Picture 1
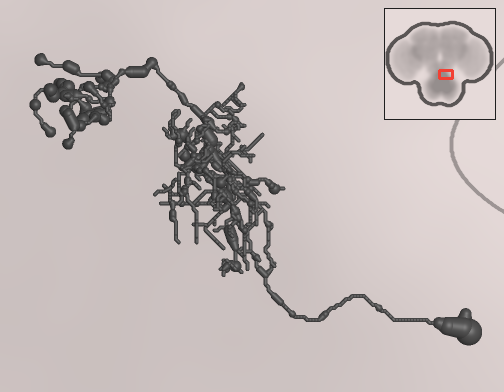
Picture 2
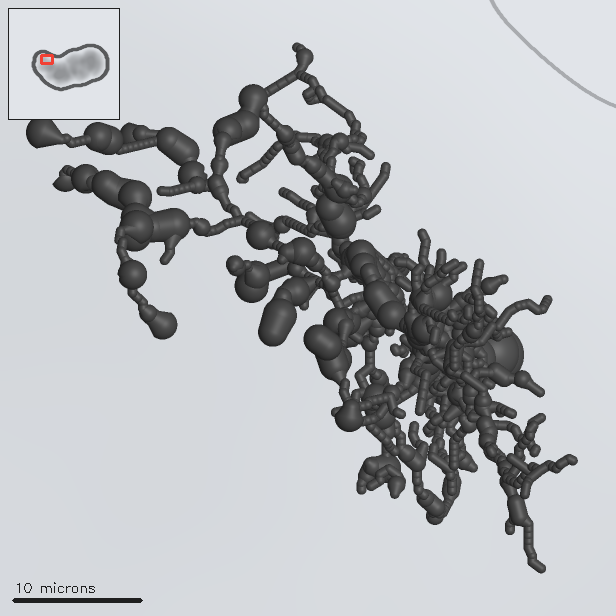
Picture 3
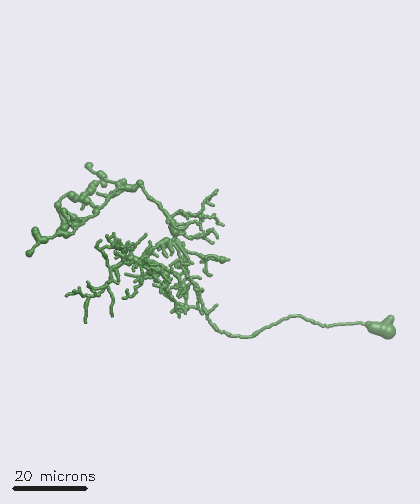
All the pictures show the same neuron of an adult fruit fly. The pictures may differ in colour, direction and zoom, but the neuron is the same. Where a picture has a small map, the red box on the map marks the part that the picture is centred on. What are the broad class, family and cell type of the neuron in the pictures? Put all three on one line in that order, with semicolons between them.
nerve-cord intrinsic neuron; hemilineage 06A; IN06A117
